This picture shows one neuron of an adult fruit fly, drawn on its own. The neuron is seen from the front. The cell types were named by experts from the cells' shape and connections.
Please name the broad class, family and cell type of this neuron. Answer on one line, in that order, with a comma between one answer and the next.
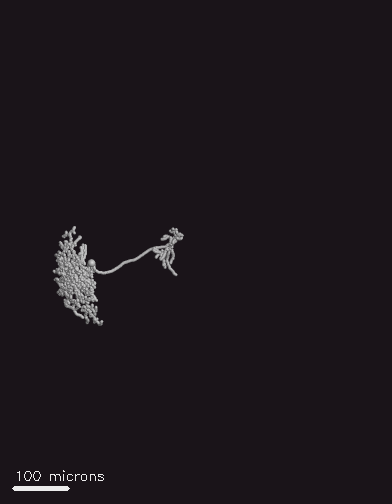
visual projection neuron, MeVP, MeVP59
